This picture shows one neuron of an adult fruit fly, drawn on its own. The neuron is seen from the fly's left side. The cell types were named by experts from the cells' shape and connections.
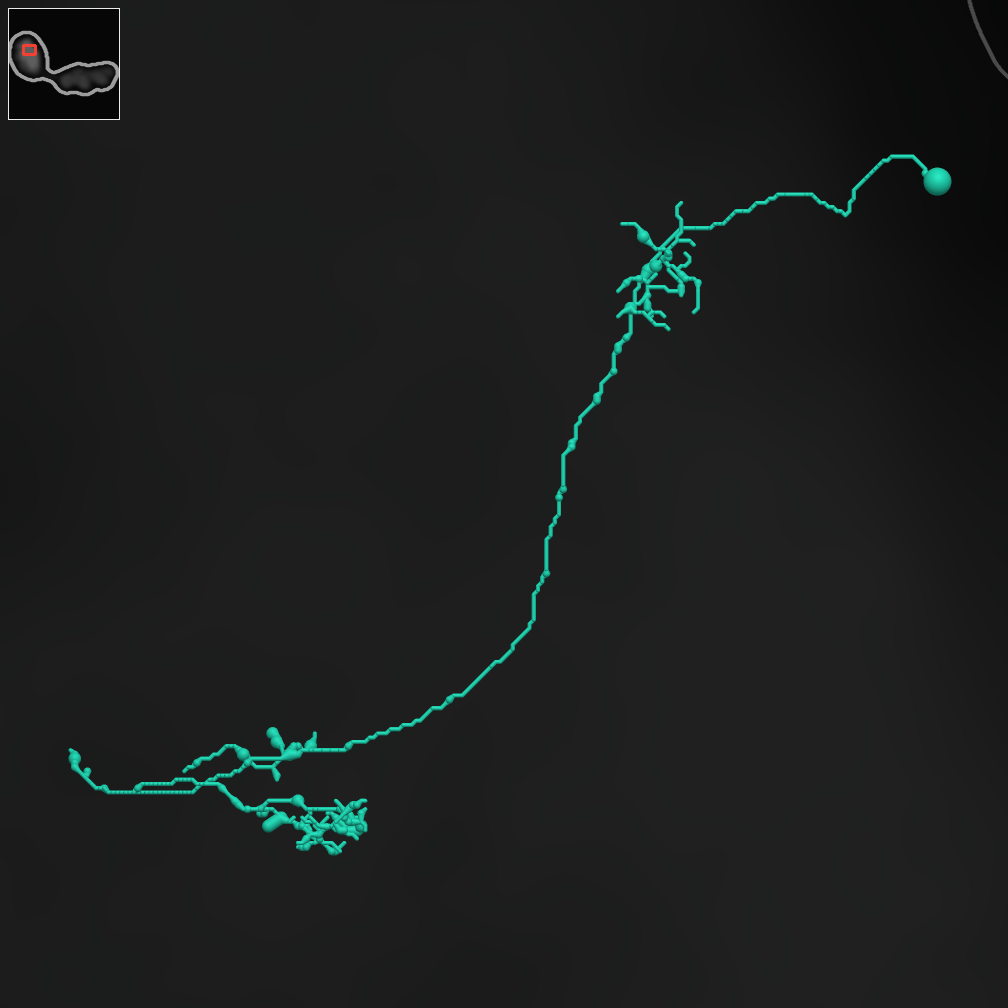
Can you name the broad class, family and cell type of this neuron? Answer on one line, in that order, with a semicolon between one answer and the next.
central-brain intrinsic neuron; class CX; PFNp_e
